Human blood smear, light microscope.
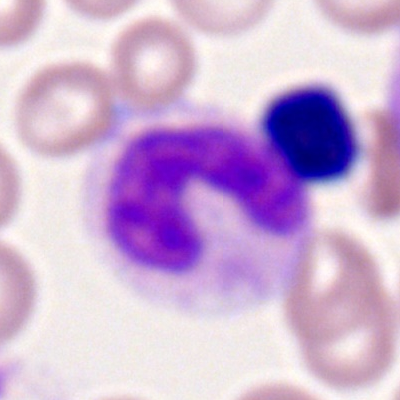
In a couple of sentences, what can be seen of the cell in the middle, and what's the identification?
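So, smooth round outline here. The nucleus is one curved band, not divided into separate lobes, and its open side faces the lower right. No large, coarse orange granules in the cytoplasm. Call it a band neutrophil.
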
